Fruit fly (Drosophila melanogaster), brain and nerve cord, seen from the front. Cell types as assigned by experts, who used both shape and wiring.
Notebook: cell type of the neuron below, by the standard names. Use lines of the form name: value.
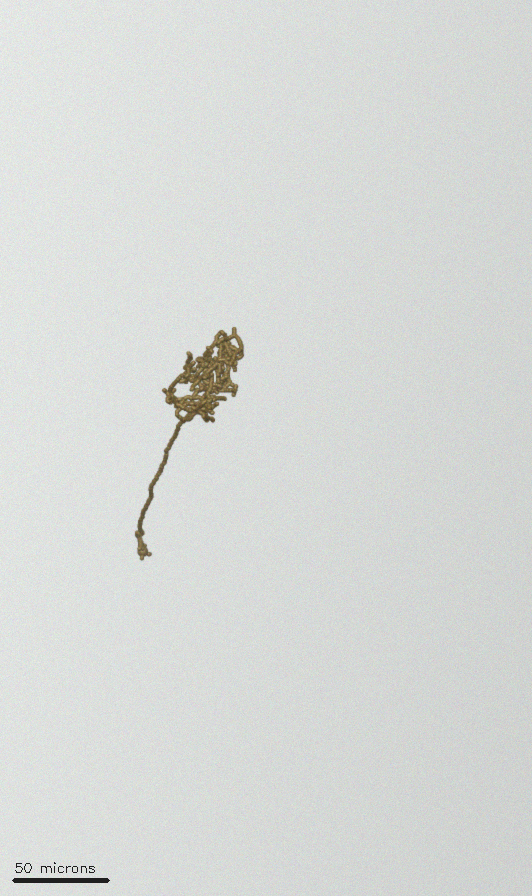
cell type: IN16B066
